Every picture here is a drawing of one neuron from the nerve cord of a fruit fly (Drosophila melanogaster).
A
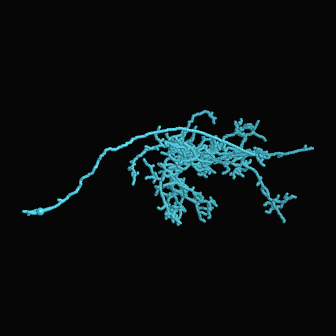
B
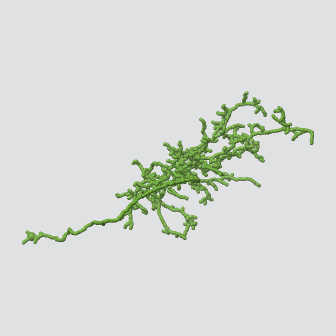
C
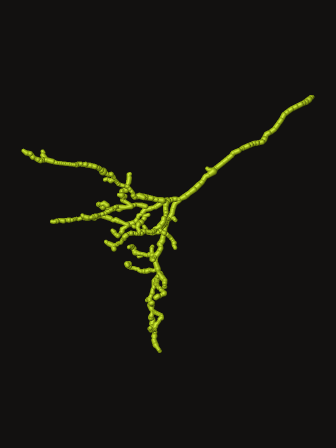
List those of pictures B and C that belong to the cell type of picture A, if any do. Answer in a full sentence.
Picture B is of the same cell type.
